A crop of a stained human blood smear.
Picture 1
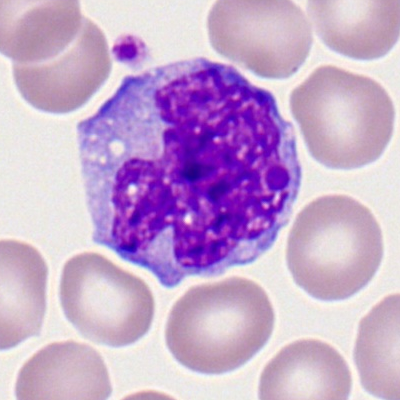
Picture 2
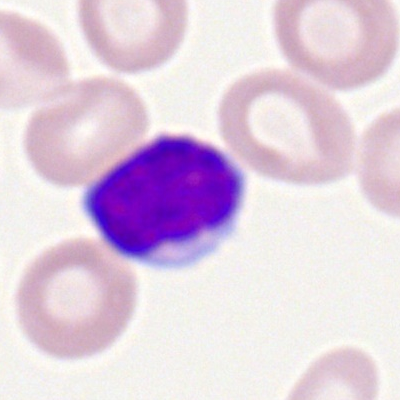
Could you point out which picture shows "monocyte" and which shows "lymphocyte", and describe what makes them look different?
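Looking at the two, the monocyte is in picture 1 and the lymphocyte in picture 2. Both nuclei fill most of their cells, so that alone won't separate them.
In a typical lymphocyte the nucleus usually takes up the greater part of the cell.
The monocyte's nucleus, though, is large, irregular and folded.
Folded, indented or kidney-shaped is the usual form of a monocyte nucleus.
The cytoplasm is pale grey-blue in picture 1 and pale blue in picture 2, and only the monocyte's holds granules, fine and faint ones.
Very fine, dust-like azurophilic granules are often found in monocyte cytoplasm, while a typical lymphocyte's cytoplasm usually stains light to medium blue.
The monocyte also has a few small clear vacuoles on its left side, and its roughly round outline turns slightly irregular and angular at the edges, whereas the lymphocyte's outline is smooth and roughly oval. In picture 2, the lymphocyte's chromatin is dense and dark purple.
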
